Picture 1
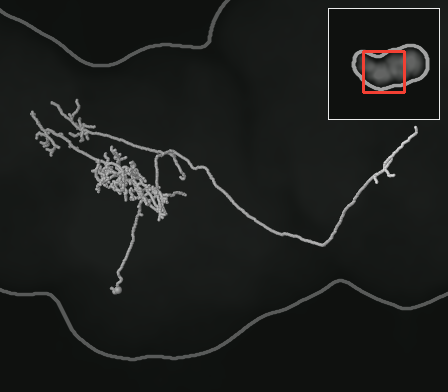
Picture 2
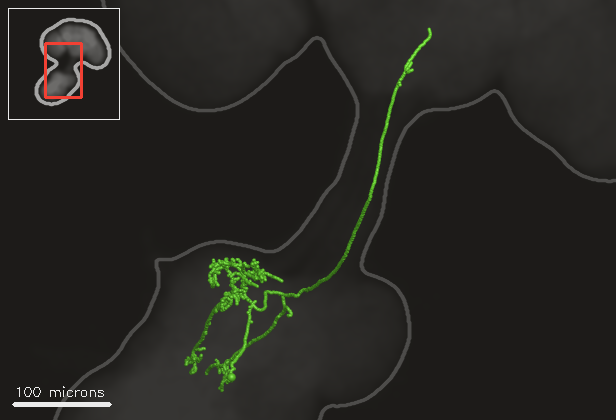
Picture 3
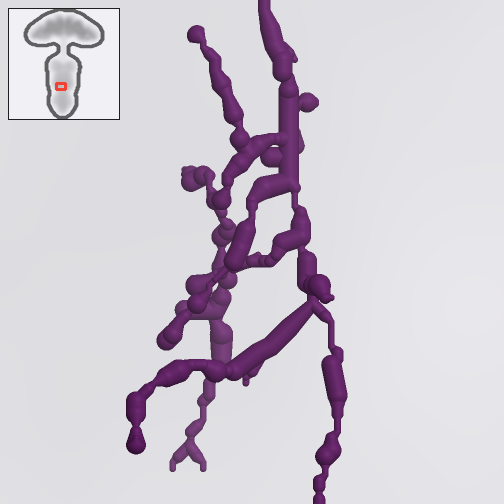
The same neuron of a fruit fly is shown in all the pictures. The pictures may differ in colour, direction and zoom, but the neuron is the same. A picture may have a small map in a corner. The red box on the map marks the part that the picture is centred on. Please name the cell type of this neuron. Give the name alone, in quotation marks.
"AN06A018"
